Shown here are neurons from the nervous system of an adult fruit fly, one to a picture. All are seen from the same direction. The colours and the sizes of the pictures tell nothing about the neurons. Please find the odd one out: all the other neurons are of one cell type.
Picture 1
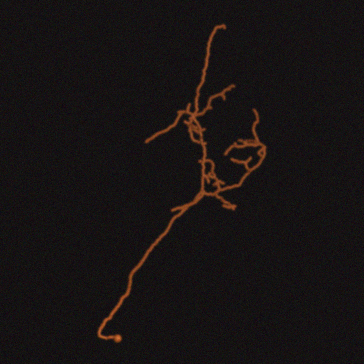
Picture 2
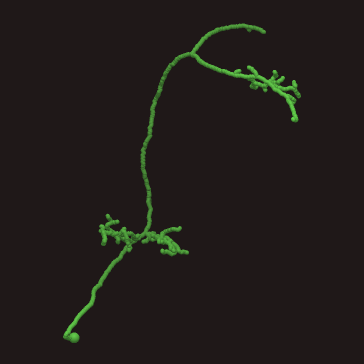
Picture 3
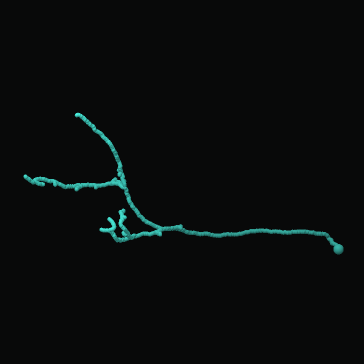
2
